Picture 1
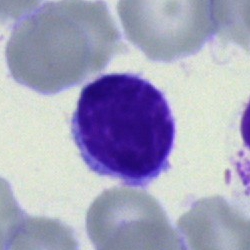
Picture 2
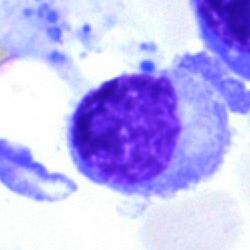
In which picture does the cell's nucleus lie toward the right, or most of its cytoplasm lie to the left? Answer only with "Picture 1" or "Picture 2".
Picture 1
